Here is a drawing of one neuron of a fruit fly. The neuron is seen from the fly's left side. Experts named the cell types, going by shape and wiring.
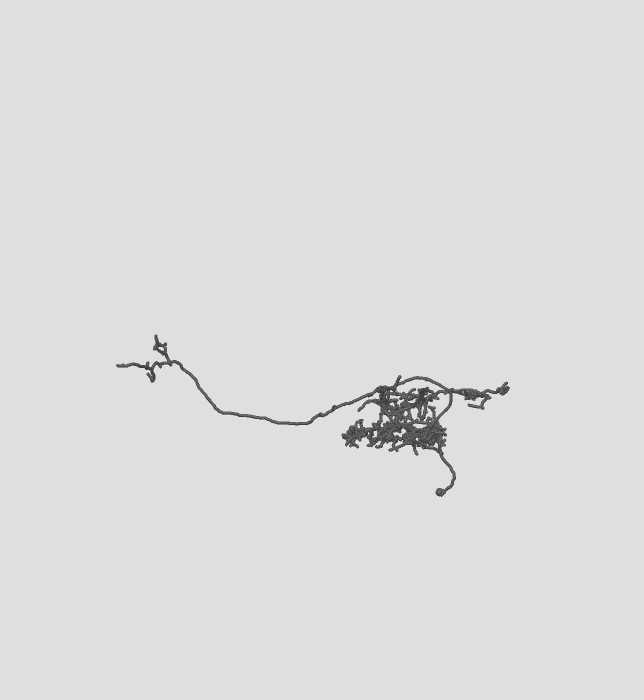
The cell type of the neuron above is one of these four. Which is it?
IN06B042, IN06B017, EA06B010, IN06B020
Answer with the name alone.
EA06B010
